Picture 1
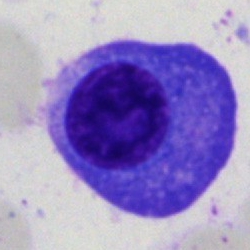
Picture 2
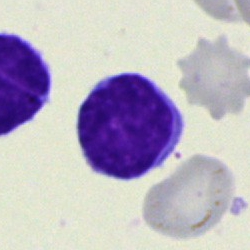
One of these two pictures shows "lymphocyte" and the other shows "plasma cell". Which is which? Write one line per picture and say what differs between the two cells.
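Picture 1: plasma cell. The cytoplasm is abundant and deep blue.
Picture 2: lymphocyte. The nucleus fills almost the whole cell.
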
